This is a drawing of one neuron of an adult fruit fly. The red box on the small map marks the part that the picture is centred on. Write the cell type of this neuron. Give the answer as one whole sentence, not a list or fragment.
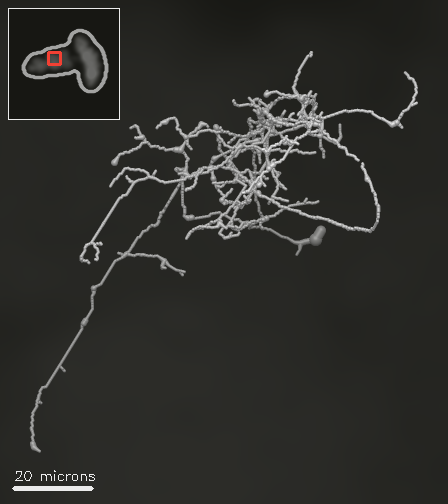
This neuron is recognized as the cell type IN17A107.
